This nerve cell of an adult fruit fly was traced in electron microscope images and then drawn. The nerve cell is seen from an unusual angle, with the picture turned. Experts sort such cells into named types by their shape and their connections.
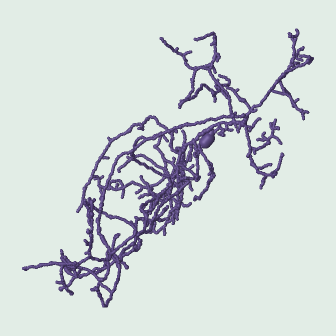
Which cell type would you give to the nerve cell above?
AVLP046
